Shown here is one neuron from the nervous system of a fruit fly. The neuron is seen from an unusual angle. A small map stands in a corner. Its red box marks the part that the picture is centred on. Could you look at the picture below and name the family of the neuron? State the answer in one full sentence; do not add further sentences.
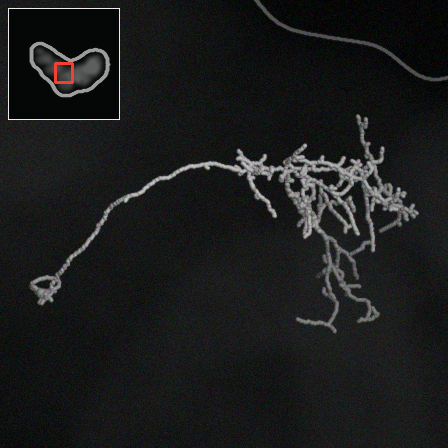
Grouped by family, the neuron goes with hemilineage 12B.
